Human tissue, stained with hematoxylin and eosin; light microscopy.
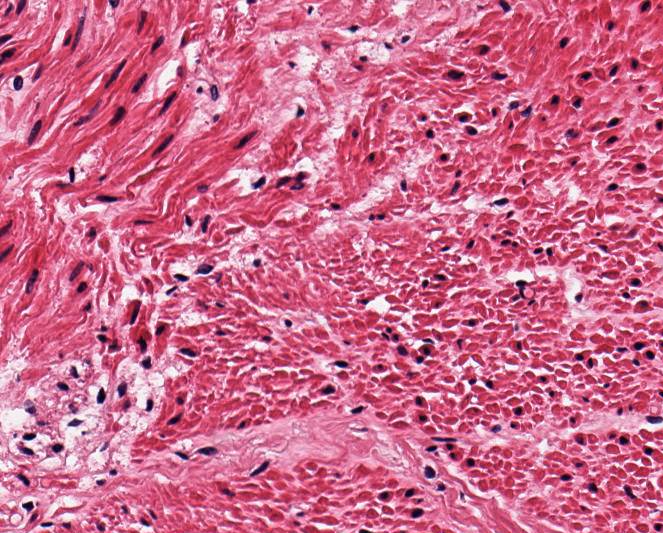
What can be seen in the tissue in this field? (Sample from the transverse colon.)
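Notice that the smooth muscle here appears two ways: cut longitudinally at the upper left, and transversely across the centre and right. The longitudinal fibres don't run straight up and down; they cross the field obliquely. In them the nuclei are elongated and cigar-shaped, with blunt ends. Throughout, the cytoplasm stains a deep, uniform pink with no visible cross-striations.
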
